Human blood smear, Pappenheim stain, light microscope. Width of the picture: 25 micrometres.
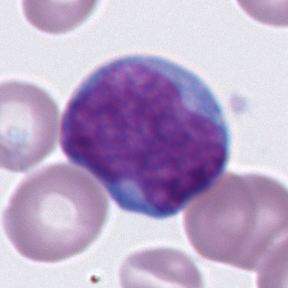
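Myeloblast, the nucleated cell at the centre. The nucleus has a shallow indentation on its upper right side and shows no distinct nucleolus. No granules are visible in the cytoplasm, where a pale, almost clear patch lies at the lower left of the cell. The cell is about 14 micrometres across; the nucleus, about 14 by 12 micrometres, fills about 80% of the cell's area.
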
